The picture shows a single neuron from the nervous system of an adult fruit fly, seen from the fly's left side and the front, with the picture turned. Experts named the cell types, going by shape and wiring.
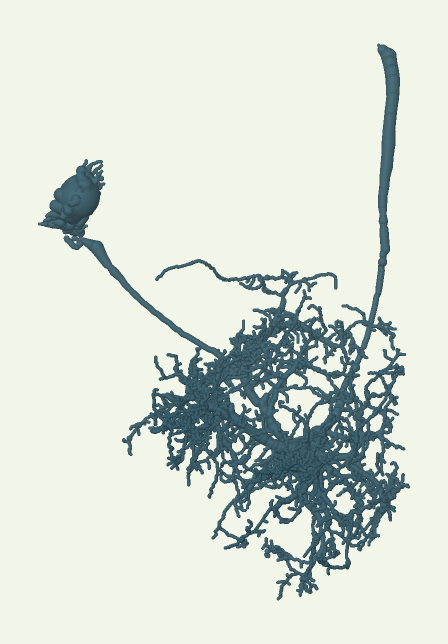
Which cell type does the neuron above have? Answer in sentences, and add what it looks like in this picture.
It is of cell type i2 MN. This is a motor neuron of the nerve cord. More than a hundred branch ends can be seen. As drawn here it is taller than it is wide.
